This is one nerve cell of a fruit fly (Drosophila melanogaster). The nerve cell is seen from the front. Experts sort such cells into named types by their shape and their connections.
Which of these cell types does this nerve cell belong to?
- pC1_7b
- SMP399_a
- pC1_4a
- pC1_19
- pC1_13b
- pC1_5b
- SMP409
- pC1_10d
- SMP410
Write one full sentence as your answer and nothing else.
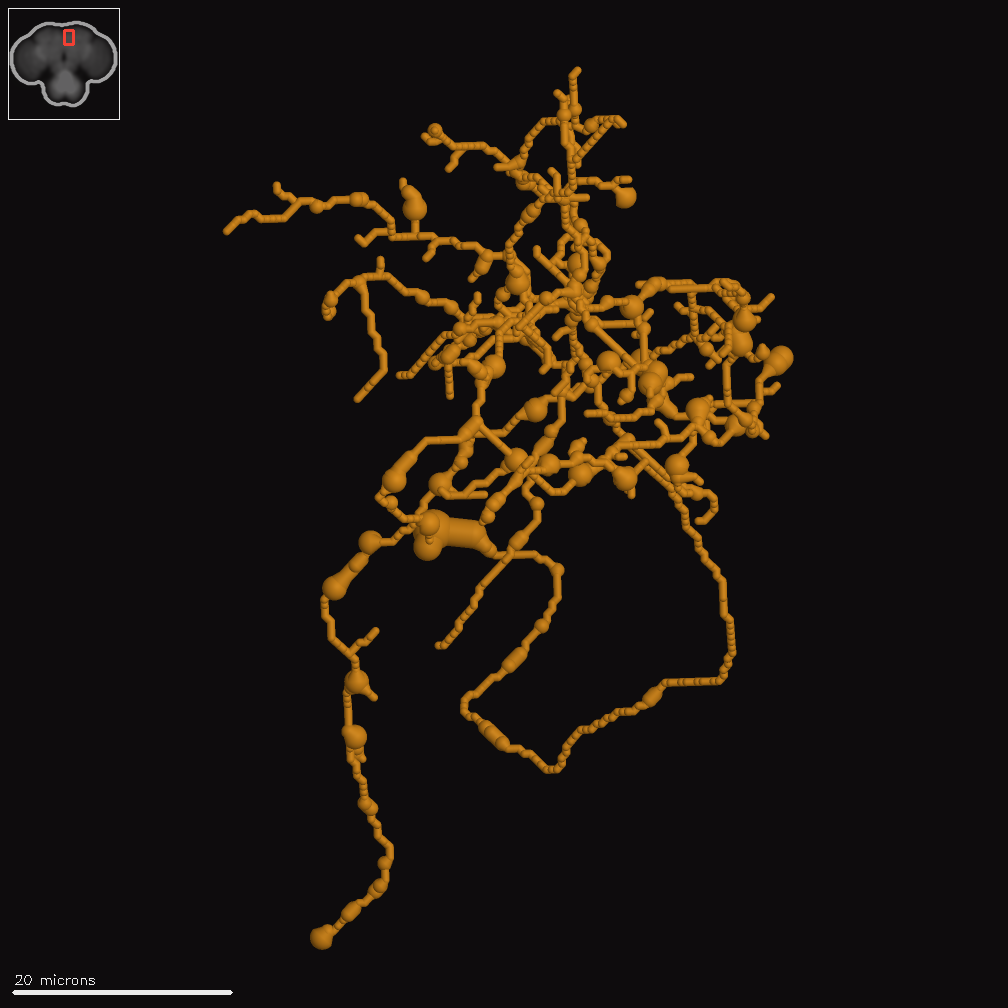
The nerve cell belongs to cell type SMP409.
